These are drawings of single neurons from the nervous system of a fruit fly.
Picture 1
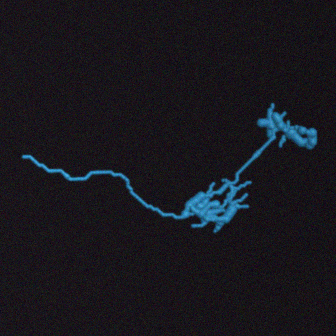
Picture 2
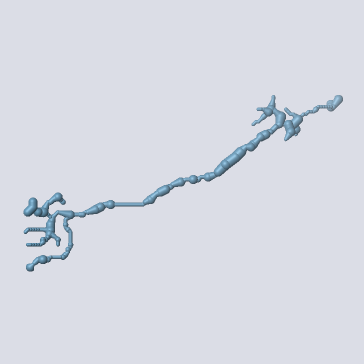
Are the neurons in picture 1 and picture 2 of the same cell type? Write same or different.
different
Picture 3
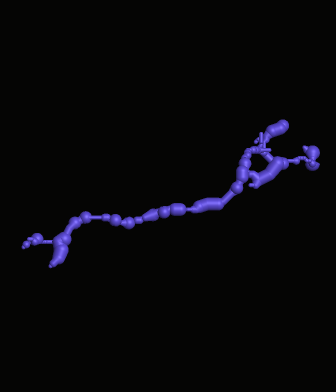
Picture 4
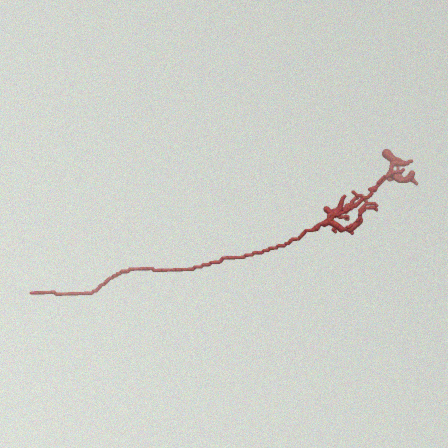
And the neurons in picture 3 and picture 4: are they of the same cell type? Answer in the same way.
different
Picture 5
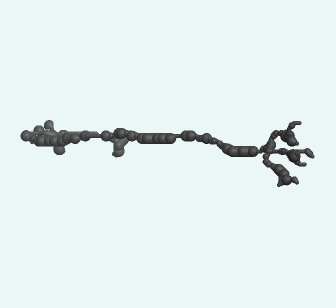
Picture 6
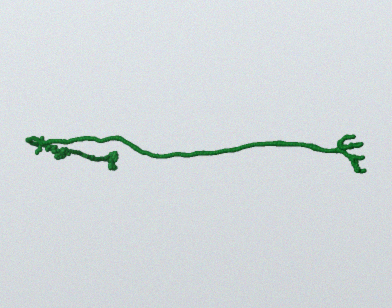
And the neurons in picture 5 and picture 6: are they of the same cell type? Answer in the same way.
same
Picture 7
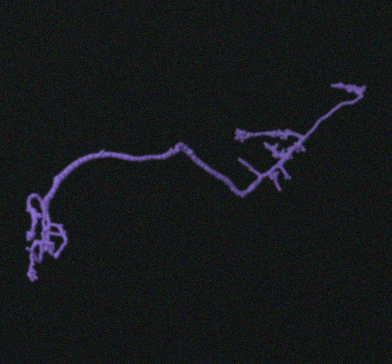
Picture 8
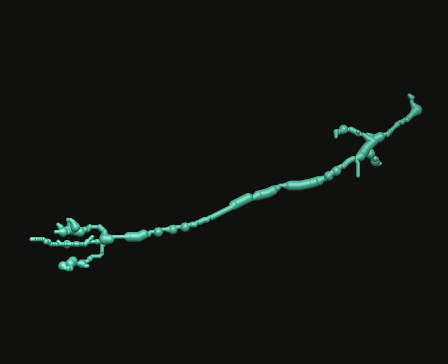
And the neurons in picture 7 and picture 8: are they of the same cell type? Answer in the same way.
same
